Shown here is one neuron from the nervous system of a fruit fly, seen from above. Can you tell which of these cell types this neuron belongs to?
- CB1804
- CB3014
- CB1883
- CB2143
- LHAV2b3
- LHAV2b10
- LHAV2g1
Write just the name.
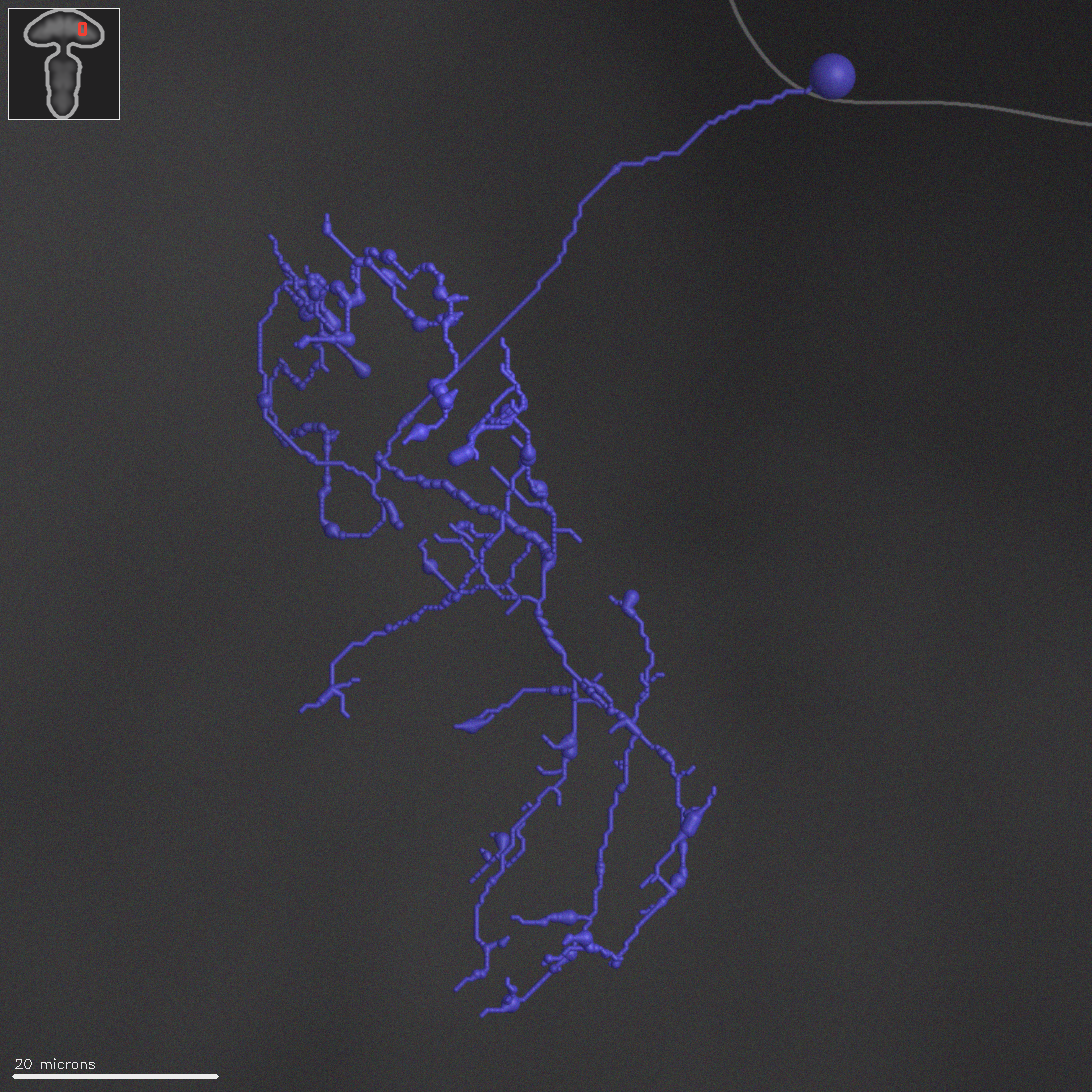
LHAV2b10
